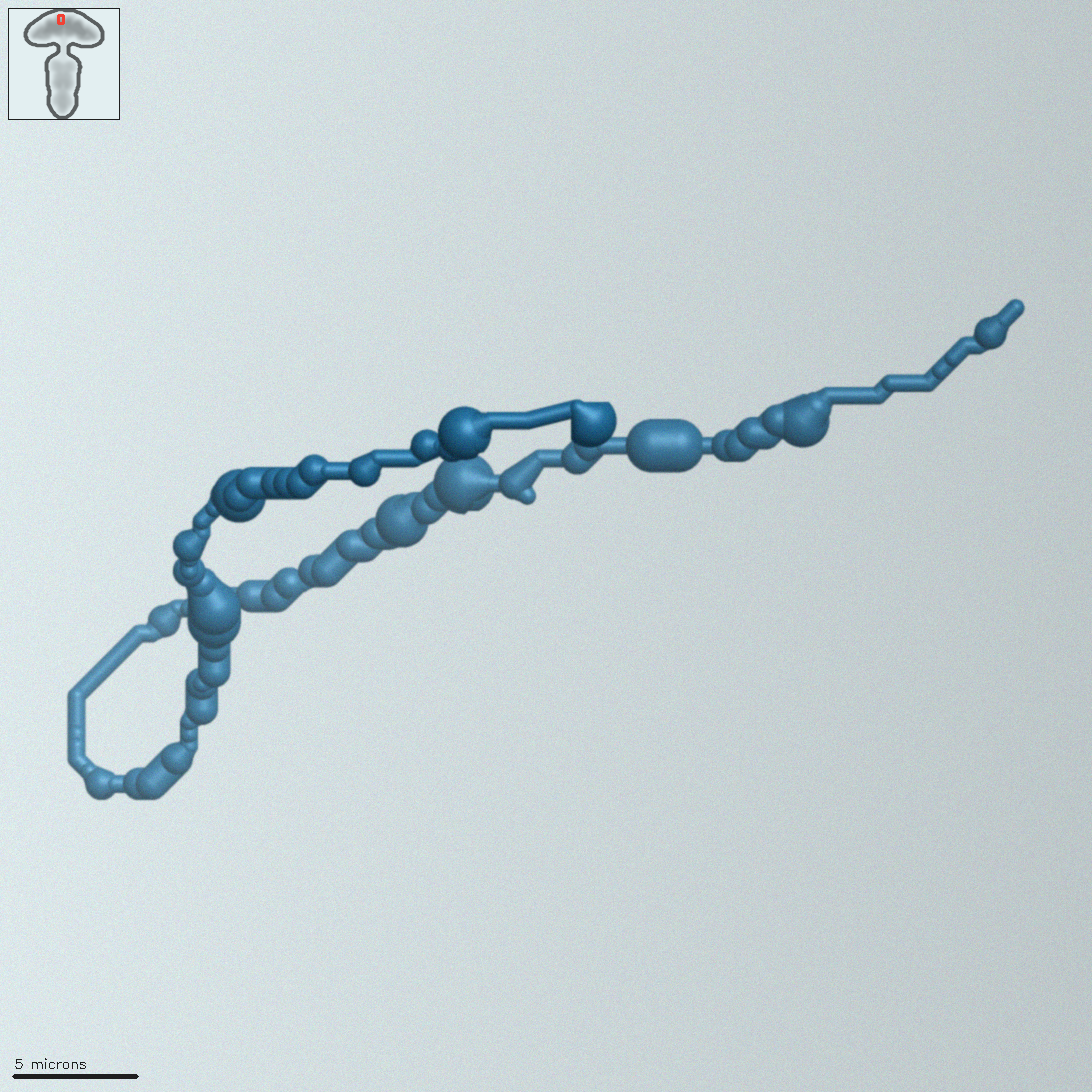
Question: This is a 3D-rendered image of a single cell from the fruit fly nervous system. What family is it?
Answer: ENS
